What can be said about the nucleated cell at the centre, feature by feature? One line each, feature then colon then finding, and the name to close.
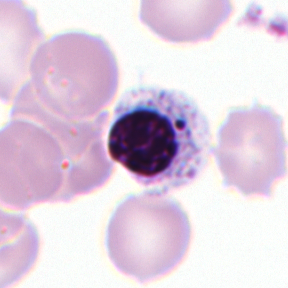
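Nucleus: off-centre, toward the left side of the cell
Dot: small, dark, round, at the upper right edge of the nucleus
Cytoplasm: pale greyish-lilac
Granules: dark purple, scattered through the cytoplasm
Cell: normoblast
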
